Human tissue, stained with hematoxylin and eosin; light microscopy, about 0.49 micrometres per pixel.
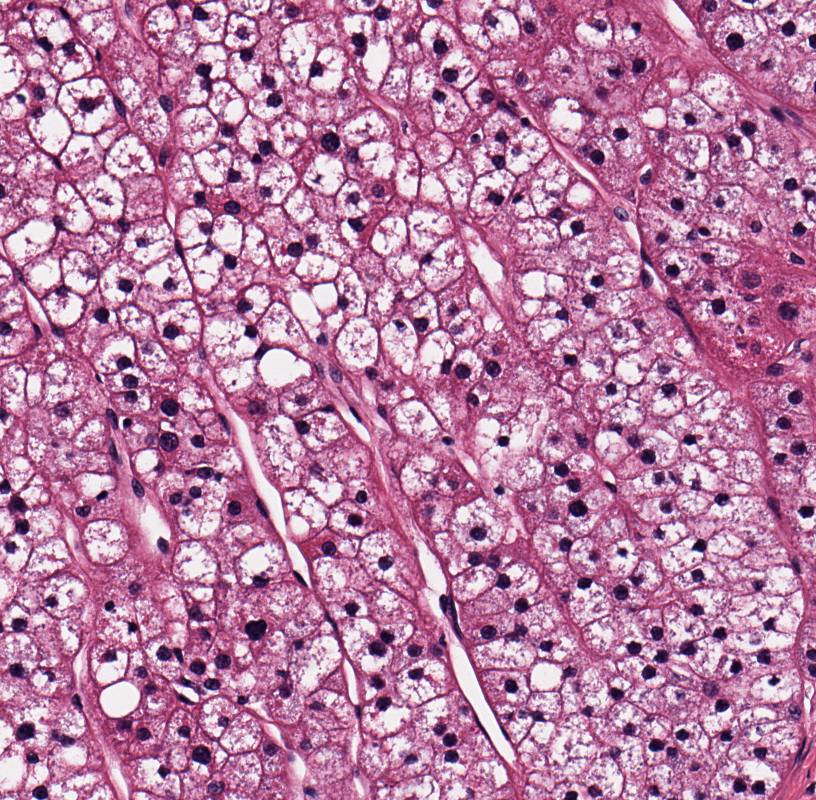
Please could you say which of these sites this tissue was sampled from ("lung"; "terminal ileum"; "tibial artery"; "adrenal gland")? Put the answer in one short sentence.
The site this tissue was sampled from is the adrenal gland.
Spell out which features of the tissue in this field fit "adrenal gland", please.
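This is the adrenal gland. Its cells lie in long, straight, parallel cords running diagonally from the upper left toward the lower right.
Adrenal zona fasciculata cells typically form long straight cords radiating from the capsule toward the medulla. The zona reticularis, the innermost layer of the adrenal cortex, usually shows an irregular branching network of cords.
So the straight cords here go with zona fasciculata rather than zona reticularis. Most cells have pale, foamy cytoplasm filled with many small clear vacuoles.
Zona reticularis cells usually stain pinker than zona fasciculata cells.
The pale cells therefore also go with zona fasciculata. The cells are polygonal with distinct, thin borders and form no glandular lumens.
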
